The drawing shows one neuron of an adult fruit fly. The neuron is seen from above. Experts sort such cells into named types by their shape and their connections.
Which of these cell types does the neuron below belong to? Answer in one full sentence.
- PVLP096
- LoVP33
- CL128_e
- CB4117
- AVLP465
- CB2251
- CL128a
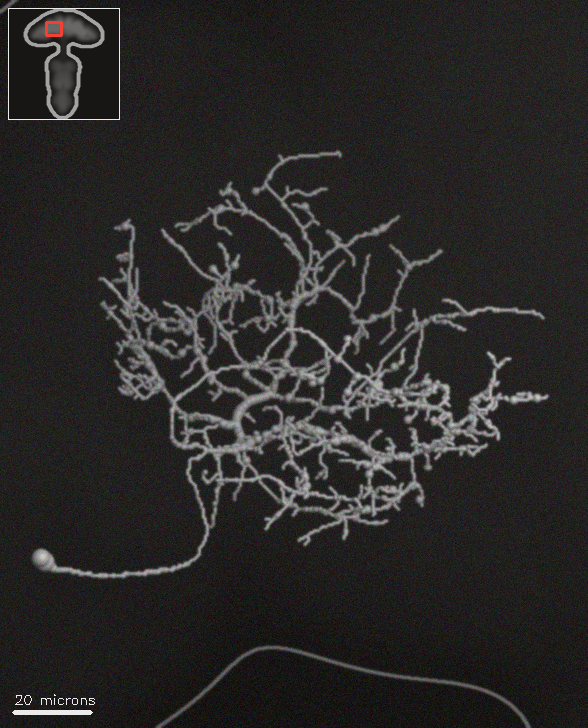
The neuron is typed under the name CL128a.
